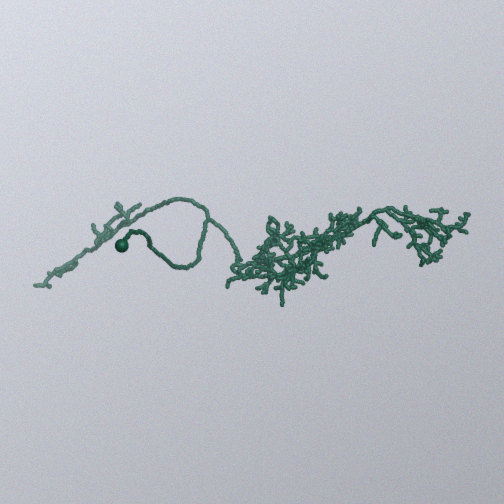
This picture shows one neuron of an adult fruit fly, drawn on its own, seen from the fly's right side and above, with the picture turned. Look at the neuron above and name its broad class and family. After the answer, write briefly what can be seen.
This is a visual projection neuron. Its family is hemilineage VPNd1. The cell body can be seen on the left of the picture. The picture shows dozens of branch ends.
